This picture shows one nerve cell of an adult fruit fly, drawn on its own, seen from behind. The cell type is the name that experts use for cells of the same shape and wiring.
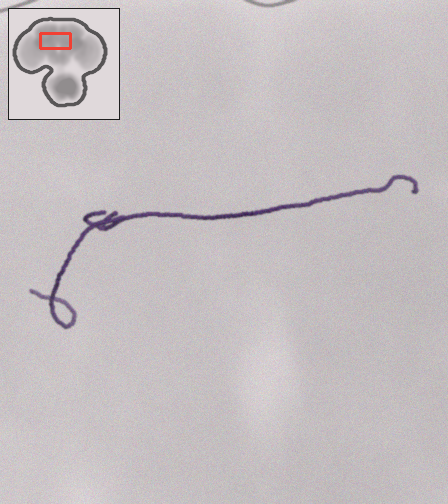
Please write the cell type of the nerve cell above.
ORN_DL3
